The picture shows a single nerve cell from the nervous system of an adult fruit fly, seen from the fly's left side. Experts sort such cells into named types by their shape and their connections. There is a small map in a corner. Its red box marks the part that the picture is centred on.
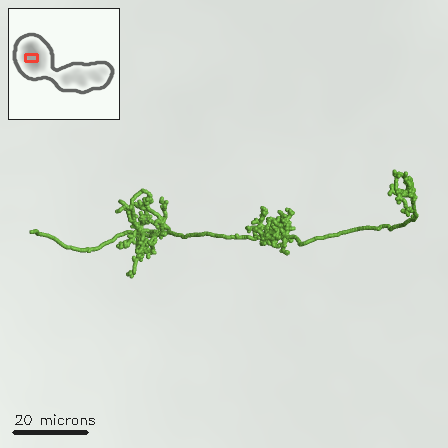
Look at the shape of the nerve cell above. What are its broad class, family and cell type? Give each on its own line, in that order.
optic-lobe intrinsic neuron
Tm
Tm6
